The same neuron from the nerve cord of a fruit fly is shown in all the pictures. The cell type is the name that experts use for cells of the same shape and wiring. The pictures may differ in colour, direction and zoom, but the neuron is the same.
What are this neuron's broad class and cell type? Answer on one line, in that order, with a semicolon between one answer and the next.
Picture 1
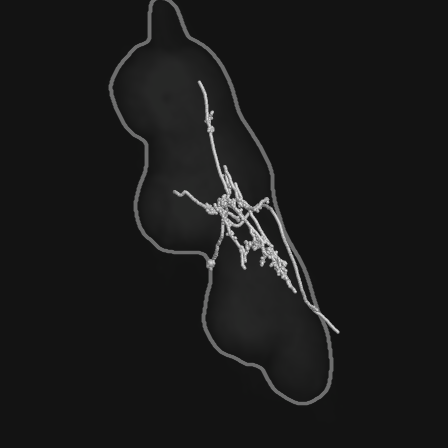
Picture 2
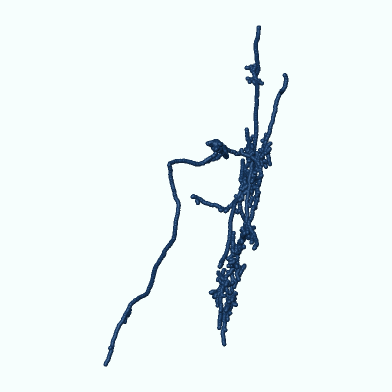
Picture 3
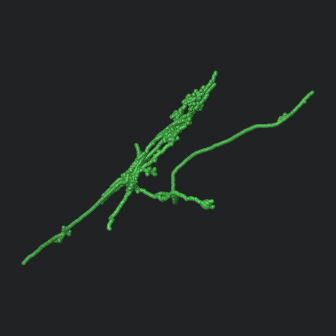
efferent neuron of the nerve cord; ENXXX226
